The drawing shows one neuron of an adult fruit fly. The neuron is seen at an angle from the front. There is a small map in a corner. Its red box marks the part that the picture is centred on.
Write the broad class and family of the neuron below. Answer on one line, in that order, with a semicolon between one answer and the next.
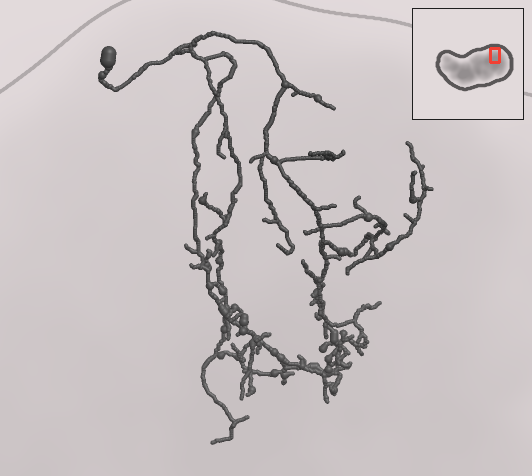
central-brain intrinsic neuron; hemilineage SLPpm1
